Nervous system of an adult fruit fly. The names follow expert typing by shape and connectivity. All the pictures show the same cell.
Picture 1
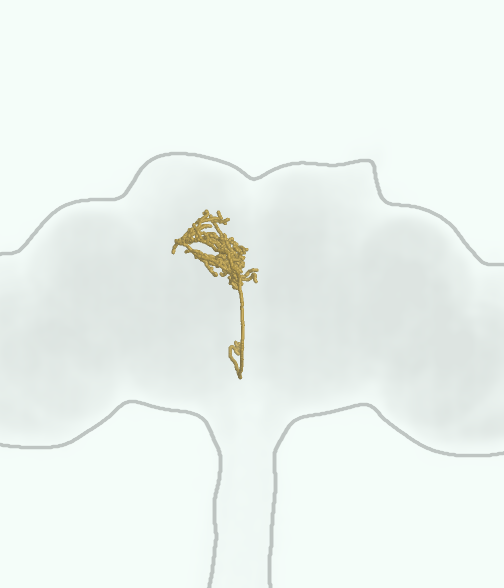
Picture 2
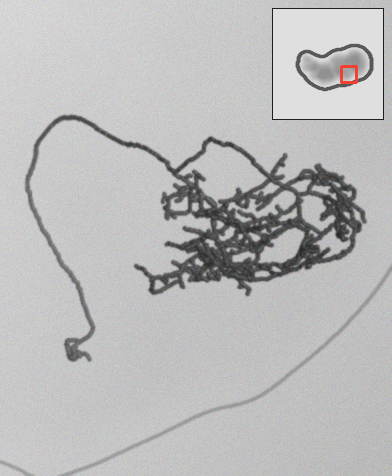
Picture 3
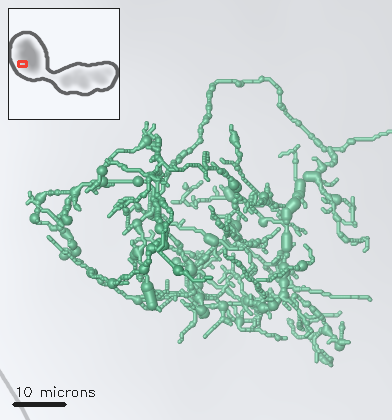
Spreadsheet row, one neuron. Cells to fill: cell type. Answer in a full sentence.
The cell type is GNG453.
